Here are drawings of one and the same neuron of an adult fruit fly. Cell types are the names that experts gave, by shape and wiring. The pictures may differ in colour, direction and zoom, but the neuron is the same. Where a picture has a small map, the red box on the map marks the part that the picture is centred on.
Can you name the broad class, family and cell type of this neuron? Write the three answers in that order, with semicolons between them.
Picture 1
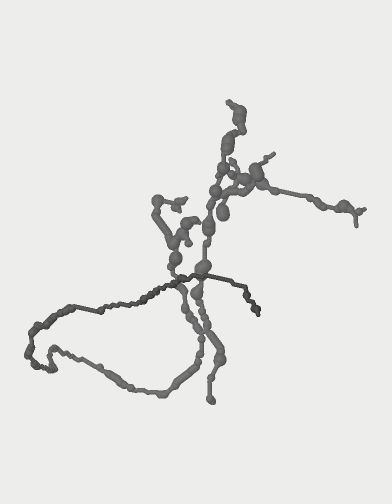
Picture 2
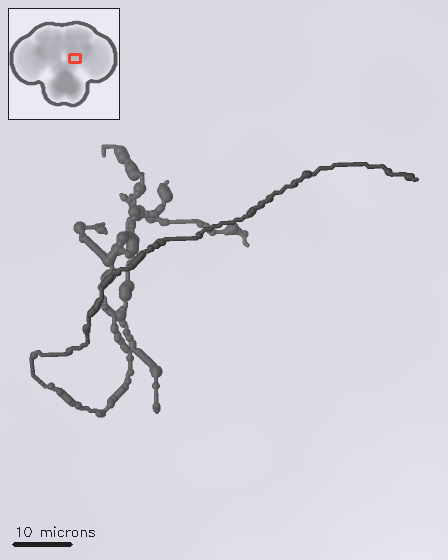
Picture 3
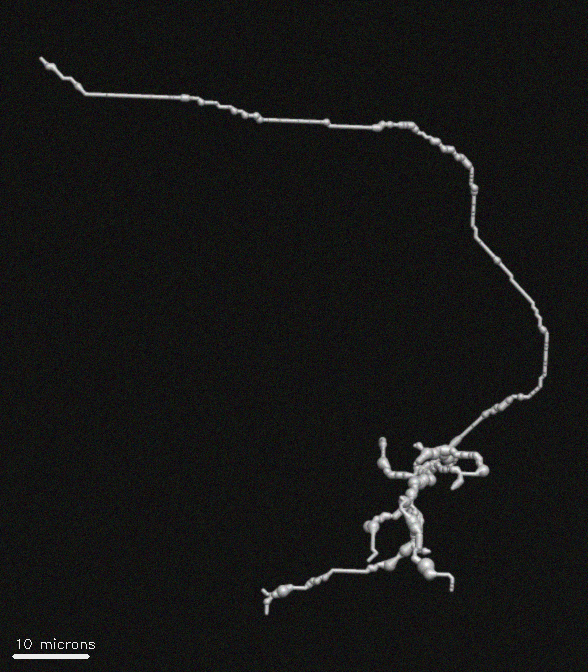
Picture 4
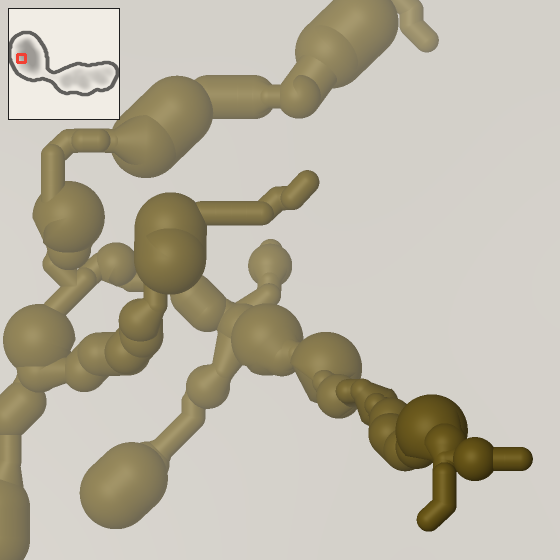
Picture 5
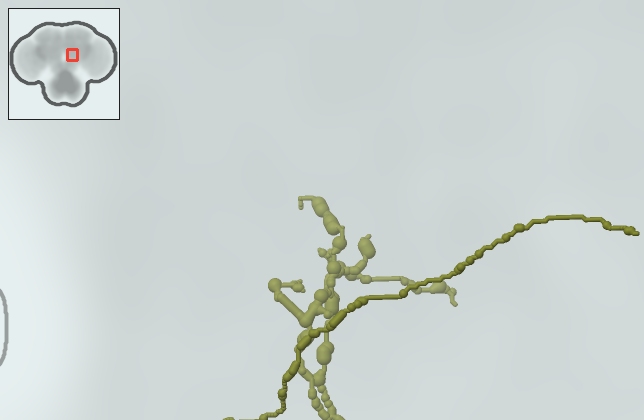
sensory neuron entering the brain; class hygrosensory; HRN_VP1l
